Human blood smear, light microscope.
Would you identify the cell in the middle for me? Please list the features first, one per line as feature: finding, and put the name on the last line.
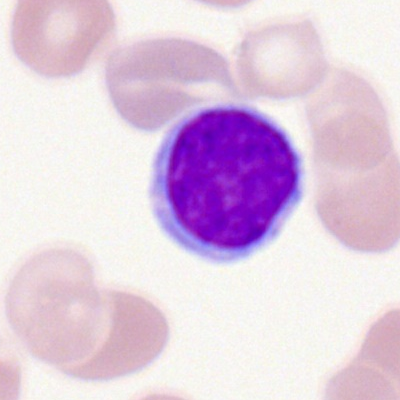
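Outline: round, smooth
Chromatin: dark purple, coarsely clumped
Cytoplasm: thin pale blue rim around nucleus
Rim width: wider left than right
Name: lymphocyte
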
